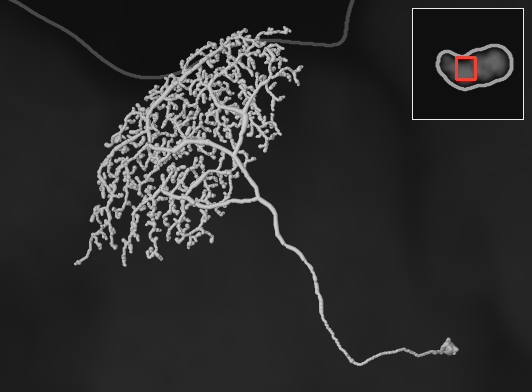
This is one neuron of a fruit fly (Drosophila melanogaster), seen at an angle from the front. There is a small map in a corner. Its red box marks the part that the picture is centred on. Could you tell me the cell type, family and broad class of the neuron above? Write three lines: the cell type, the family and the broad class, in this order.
Dm6
Dm
optic-lobe intrinsic neuron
